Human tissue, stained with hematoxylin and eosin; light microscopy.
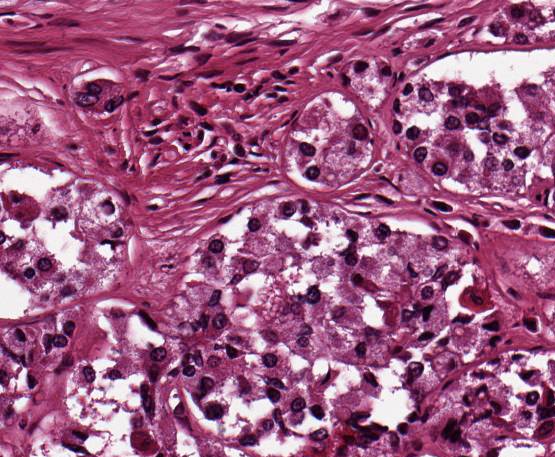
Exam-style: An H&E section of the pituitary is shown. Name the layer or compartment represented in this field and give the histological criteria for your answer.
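The field shows the pars distalis. Check one, the cells: large, polygonal, with abundant granular pink-purple cytoplasm, grouped in nests.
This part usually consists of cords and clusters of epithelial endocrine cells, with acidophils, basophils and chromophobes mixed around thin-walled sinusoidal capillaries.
Check two, lumens: no glands with true lumens appear among the nests.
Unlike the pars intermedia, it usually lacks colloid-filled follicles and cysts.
Check three, fibrous tissue: a dense band crosses the top roughly horizontally.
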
